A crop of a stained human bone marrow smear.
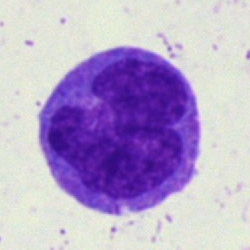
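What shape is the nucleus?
Folded into lobes, deeply notched at the upper left.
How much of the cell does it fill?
Most of it, leaving a narrow rim of cytoplasm.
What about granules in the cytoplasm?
No distinct coarse ones.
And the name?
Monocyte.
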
